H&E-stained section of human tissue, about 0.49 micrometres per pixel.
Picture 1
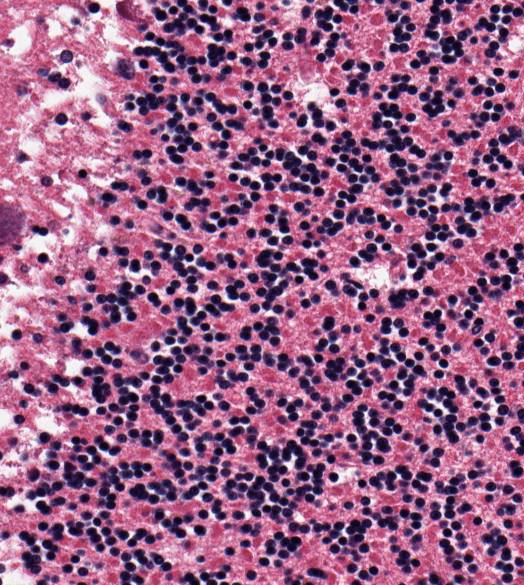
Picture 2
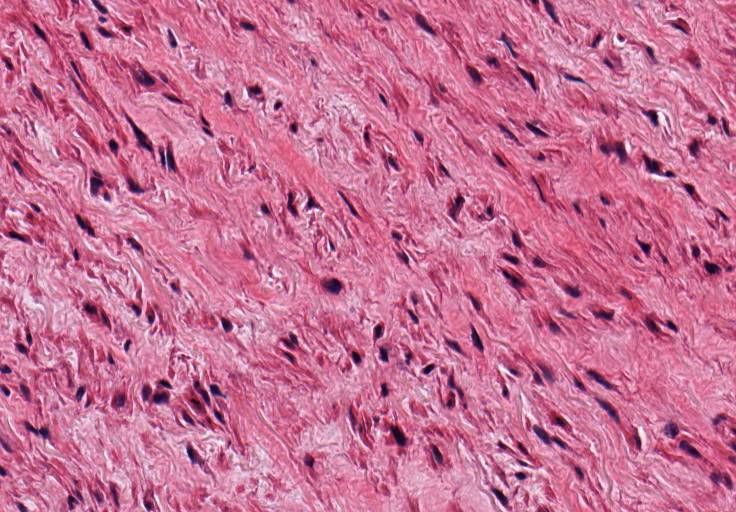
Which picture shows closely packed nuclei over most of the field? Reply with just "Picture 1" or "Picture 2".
Picture 1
